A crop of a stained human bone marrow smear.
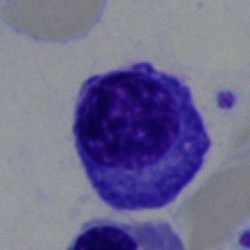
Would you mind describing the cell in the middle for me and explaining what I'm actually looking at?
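Outline angular, several fairly straight edges. Nucleus toward upper left. Cytoplasm deep blue, no distinct granules. Plasma cell.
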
